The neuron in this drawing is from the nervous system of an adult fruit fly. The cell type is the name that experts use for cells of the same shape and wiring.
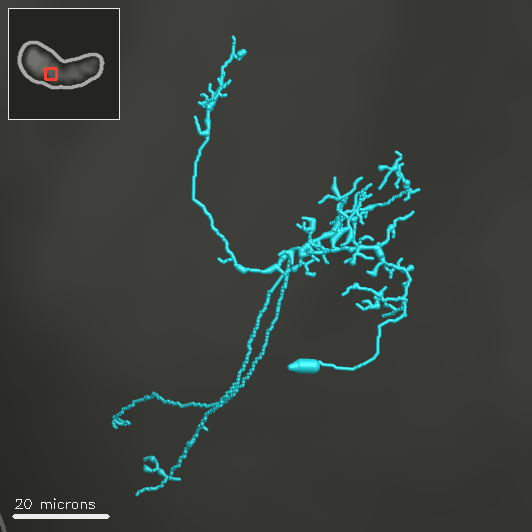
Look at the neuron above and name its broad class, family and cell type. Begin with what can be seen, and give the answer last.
From top to bottom in the picture it spans about 100 microns. Dozens of branch ends can be seen. This is an optic-lobe intrinsic neuron. Its family is Y. Its cell type is Y12.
